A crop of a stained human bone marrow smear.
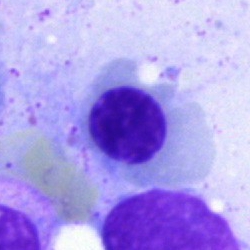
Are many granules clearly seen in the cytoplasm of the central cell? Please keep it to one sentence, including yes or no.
No, the cytoplasm of the cell shows no visible granules.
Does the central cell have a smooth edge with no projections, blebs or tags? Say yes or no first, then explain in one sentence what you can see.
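No. The cell outline is irregular, with rounded bulges of cytoplasm around its edge.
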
